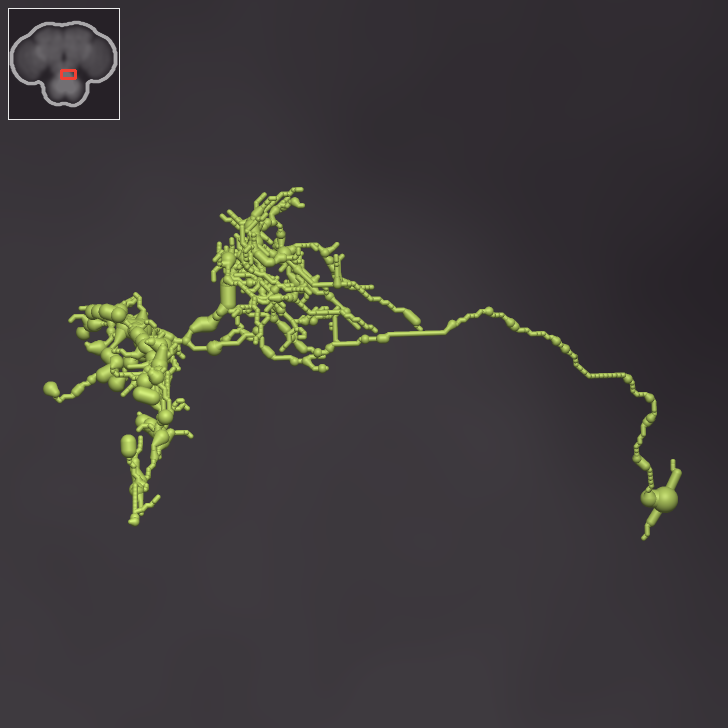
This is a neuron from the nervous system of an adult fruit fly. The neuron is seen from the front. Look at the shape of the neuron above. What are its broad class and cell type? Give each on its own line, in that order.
nerve-cord intrinsic neuron
INXXX426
